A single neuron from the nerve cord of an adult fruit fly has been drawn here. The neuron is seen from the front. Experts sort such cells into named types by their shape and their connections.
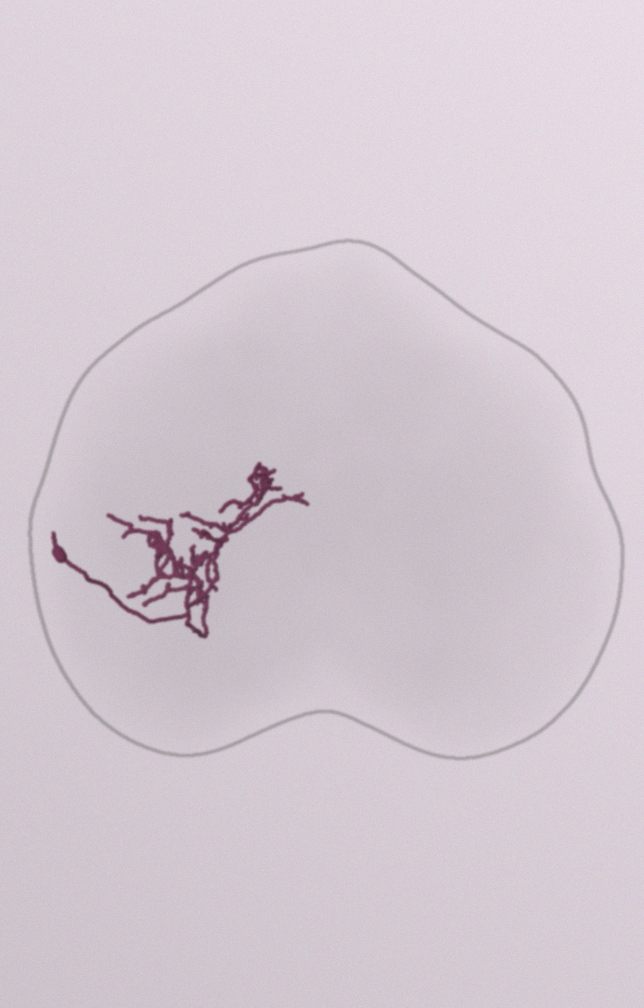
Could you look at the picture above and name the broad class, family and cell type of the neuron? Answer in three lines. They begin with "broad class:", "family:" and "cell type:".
broad class: nerve-cord intrinsic neuron
family: hemilineage 09A
cell type: IN09A065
